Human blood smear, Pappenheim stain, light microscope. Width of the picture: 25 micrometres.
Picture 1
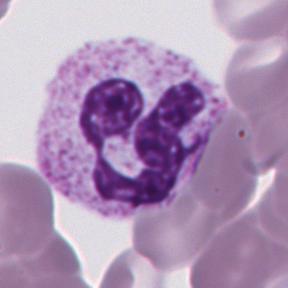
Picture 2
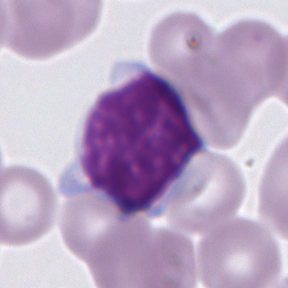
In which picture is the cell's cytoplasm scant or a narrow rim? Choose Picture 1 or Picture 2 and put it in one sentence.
In picture 2, the cell has scant cytoplasm.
